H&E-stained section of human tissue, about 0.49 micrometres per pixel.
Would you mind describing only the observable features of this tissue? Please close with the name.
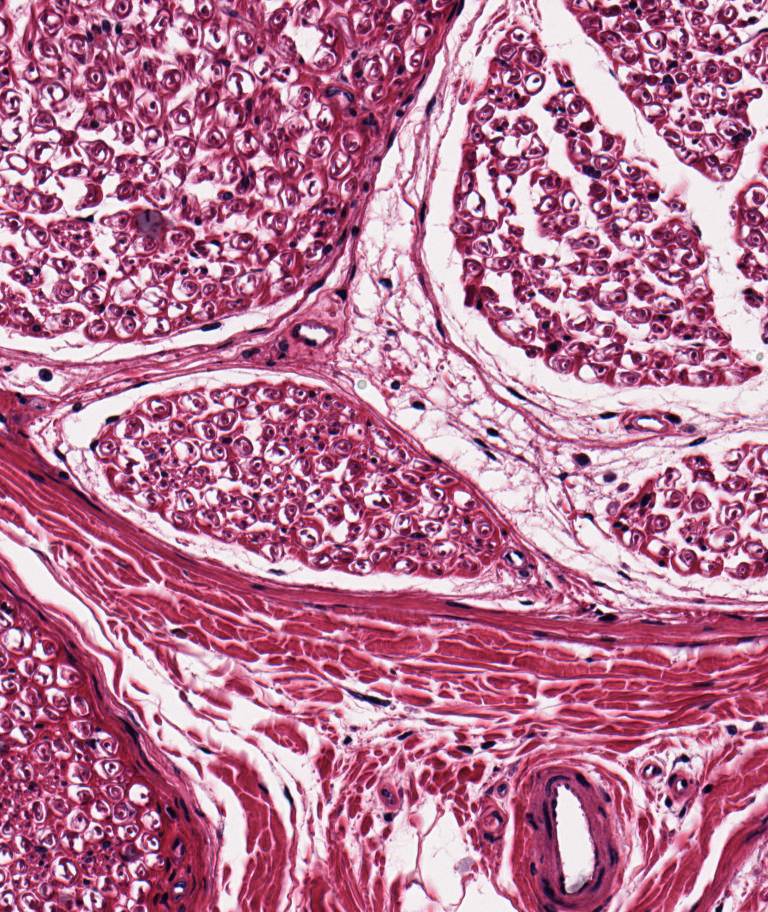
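Several rounded to oval nerve fascicles, cut in cross section, fill the upper half; another lies at the lower left edge. Within them the nerve fibres are small rings, each a central pink dot in a pale halo. Between the upper fascicles lies loose, pale, wispy connective tissue with sparse nuclei. A broad band of pink elongated fibres runs obliquely across the lower half. This is tibial nerve.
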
